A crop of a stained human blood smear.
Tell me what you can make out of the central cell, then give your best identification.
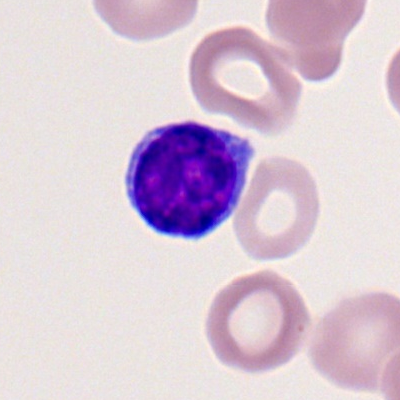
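Look at how dense and coarsely clumped the chromatin is. The cytoplasm is just a thin rim around the nucleus, with a small tag jutting out at the upper right. No granules in it at all. It's a lymphocyte.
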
